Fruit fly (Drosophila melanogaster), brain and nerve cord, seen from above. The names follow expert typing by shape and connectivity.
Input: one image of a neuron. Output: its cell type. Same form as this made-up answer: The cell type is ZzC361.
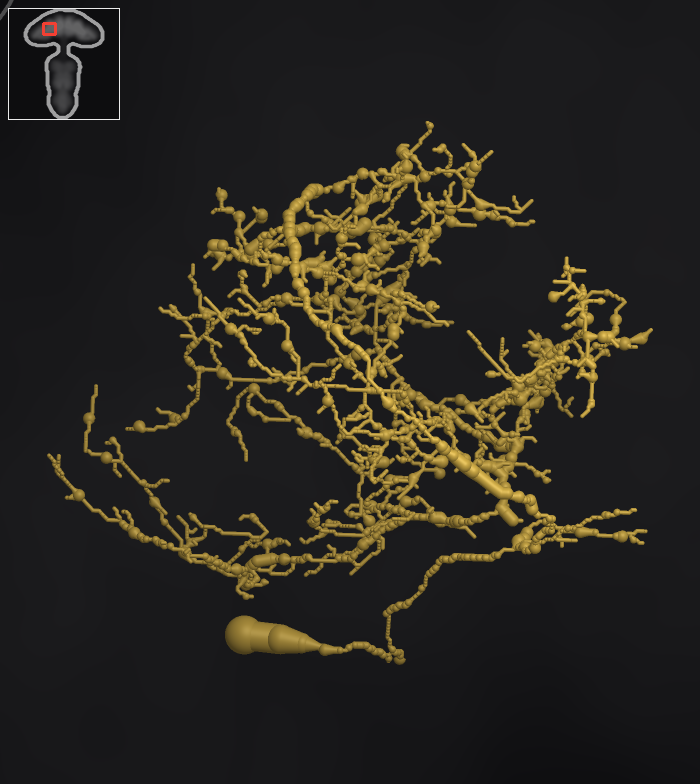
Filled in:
The cell type is LHPV4l1.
